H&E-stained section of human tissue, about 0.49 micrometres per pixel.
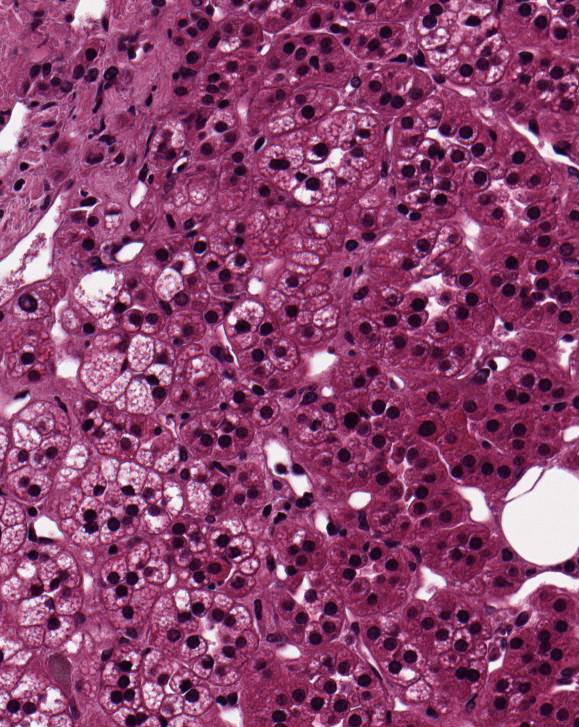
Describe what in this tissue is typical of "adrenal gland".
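This tissue is adrenal gland, so let's go through the picture piece by piece. The cells are arranged in small rounded nests and short cords, separated by thin vascular channels.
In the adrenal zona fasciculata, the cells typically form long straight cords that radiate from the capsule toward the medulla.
The cords here are short rather than long and straight, so that part does not match the usual pattern. Cells with pale, finely vacuolated, foamy cytoplasm are concentrated in the left and lower-left part of the field, while cells with dense, pink, granular cytoplasm predominate in the right half. Most cells have a single round, dark, centrally placed nucleus of fairly uniform size.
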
